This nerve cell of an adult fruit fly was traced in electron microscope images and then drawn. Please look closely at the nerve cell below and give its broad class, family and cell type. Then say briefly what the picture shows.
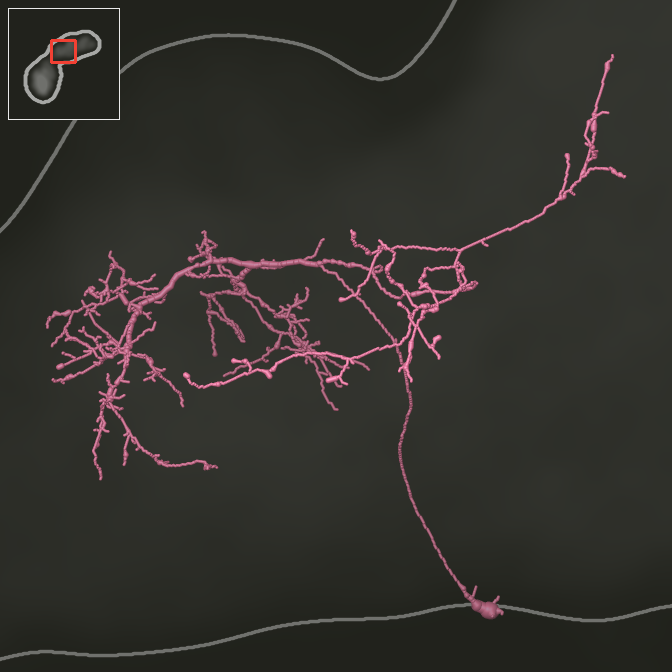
This is a nerve-cord intrinsic neuron. The family is hemilineage 23B. The cell type is IN23B029. The cell body can be seen at the lower right of the picture. Dozens of branch ends can be seen.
